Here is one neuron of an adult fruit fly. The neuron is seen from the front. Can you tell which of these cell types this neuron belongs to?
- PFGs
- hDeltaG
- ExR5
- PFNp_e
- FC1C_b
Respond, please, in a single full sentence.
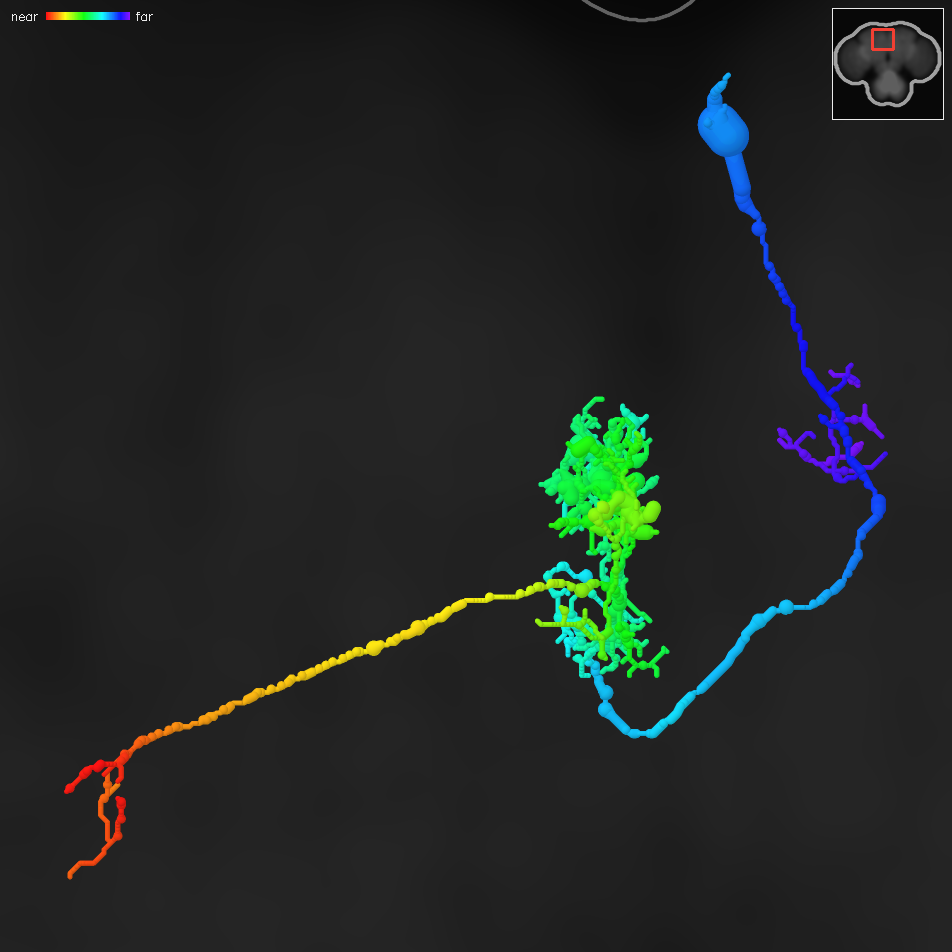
As a matter of cell type, the neuron is PFGs.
